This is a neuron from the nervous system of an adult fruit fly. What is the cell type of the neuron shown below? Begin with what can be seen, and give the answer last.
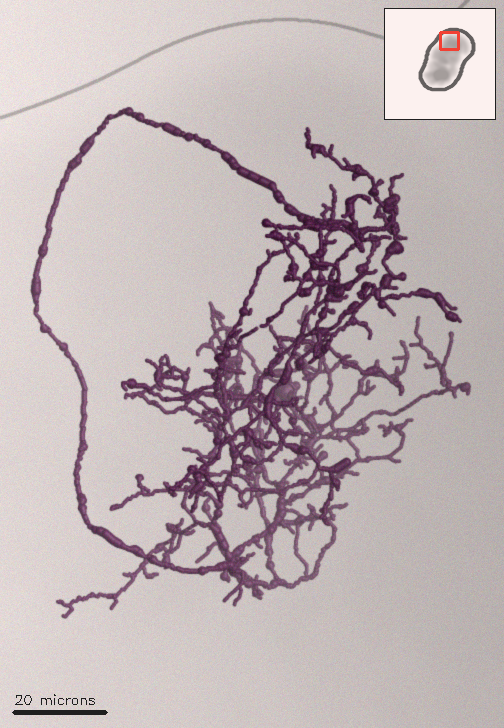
By the scale bar it is about 110 microns tall in this view. More than a hundred branch ends can be seen. Its broad class is central-brain intrinsic neuron. It is of cell type CB0656.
